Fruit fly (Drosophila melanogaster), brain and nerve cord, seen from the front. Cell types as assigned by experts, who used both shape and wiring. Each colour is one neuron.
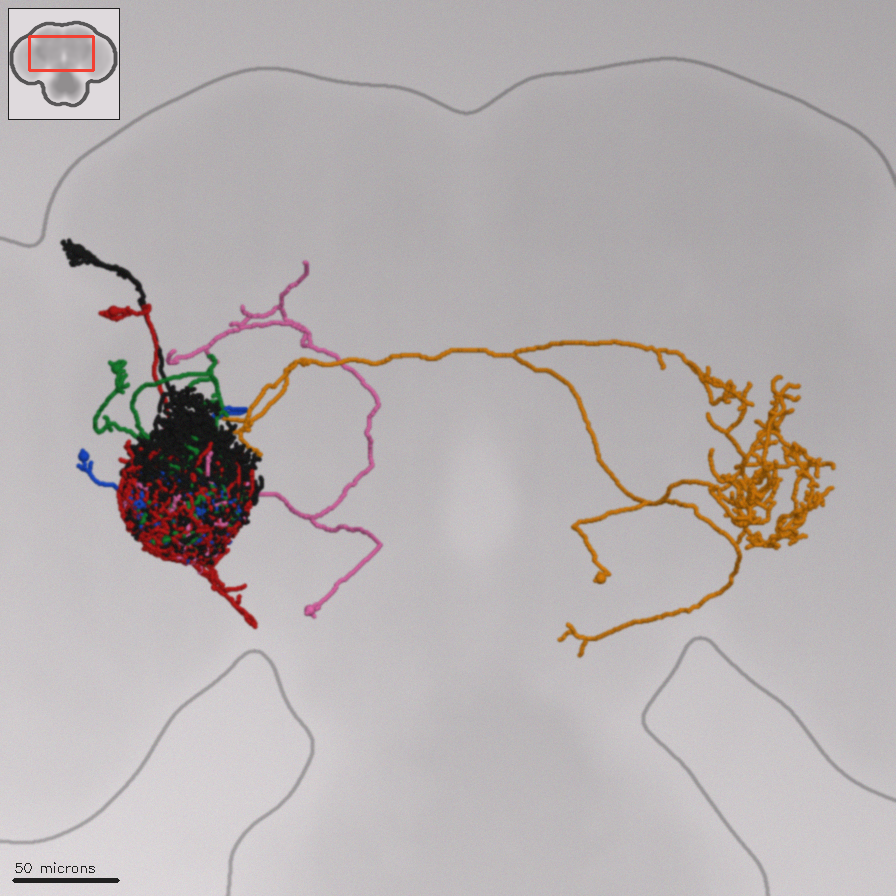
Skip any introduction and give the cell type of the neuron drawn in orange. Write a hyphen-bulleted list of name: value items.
- cell type: CB0391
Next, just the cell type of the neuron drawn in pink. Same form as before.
- cell type: AVLP455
